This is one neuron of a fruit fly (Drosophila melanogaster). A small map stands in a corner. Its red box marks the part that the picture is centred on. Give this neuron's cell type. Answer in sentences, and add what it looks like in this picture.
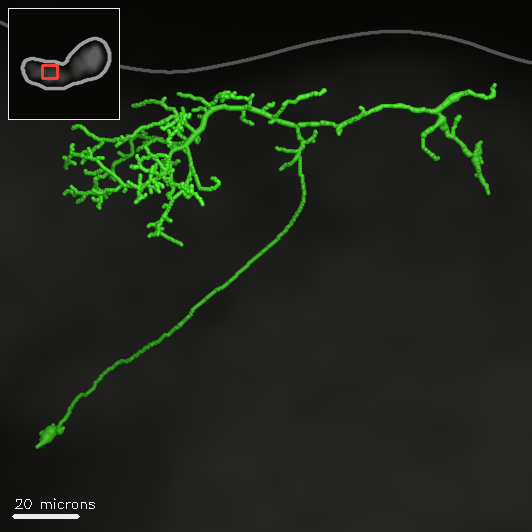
The cell type is IN03B060. It is a nerve-cord intrinsic neuron. Its cell body lies at the lower left of the picture. From left to right in the picture it spans about 150 microns. The picture shows dozens of branch ends.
